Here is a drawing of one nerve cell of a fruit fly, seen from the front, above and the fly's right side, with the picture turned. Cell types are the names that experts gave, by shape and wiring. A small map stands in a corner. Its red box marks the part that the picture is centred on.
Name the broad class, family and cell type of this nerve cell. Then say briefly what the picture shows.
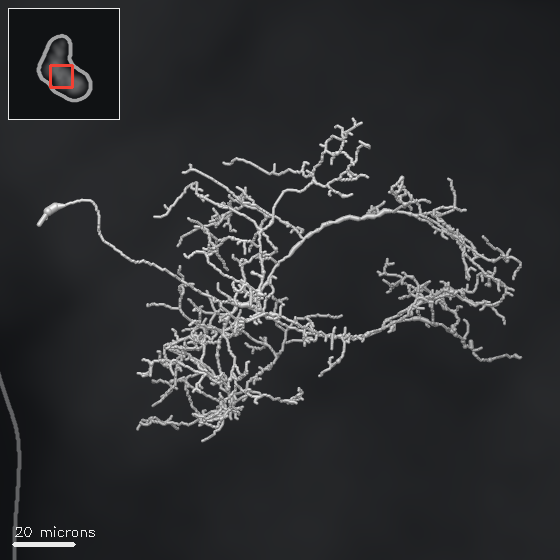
Its broad class is central-brain intrinsic neuron. Its family is hemilineage VLPl2_medial. The cell type is CB2458. The cell body is on the left of the picture. From left to right in the picture it spans about 160 microns. More than a hundred branch ends can be seen.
